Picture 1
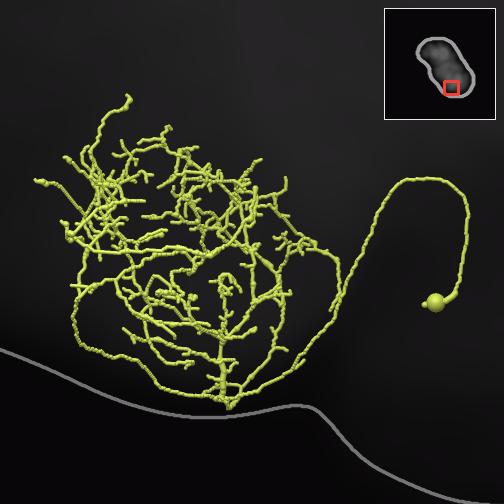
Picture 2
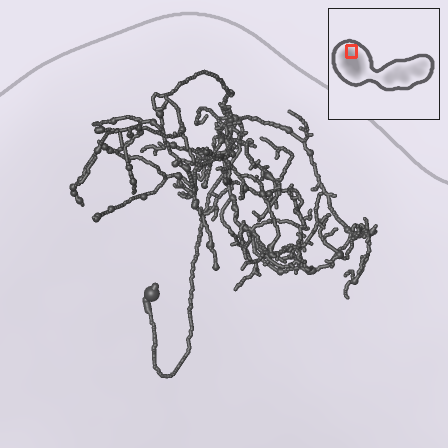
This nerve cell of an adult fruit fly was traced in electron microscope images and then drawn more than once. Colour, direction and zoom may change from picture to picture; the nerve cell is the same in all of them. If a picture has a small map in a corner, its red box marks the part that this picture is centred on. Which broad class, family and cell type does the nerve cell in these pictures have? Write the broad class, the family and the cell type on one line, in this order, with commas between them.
central-brain intrinsic neuron, hemilineage VPNl&d1_dorsal, LHAV5a8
